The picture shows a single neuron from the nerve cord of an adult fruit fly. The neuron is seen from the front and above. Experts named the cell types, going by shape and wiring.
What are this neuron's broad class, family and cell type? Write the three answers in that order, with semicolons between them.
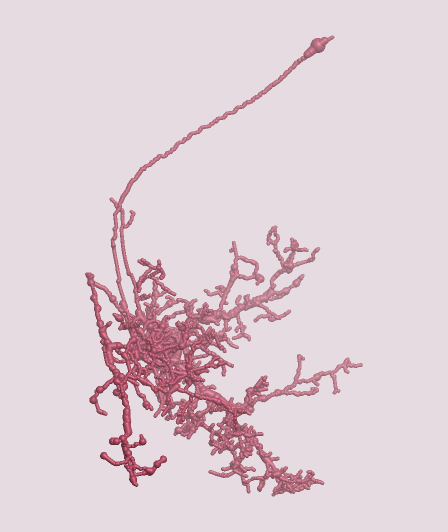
nerve-cord intrinsic neuron; hemilineage 23B; IN23B013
